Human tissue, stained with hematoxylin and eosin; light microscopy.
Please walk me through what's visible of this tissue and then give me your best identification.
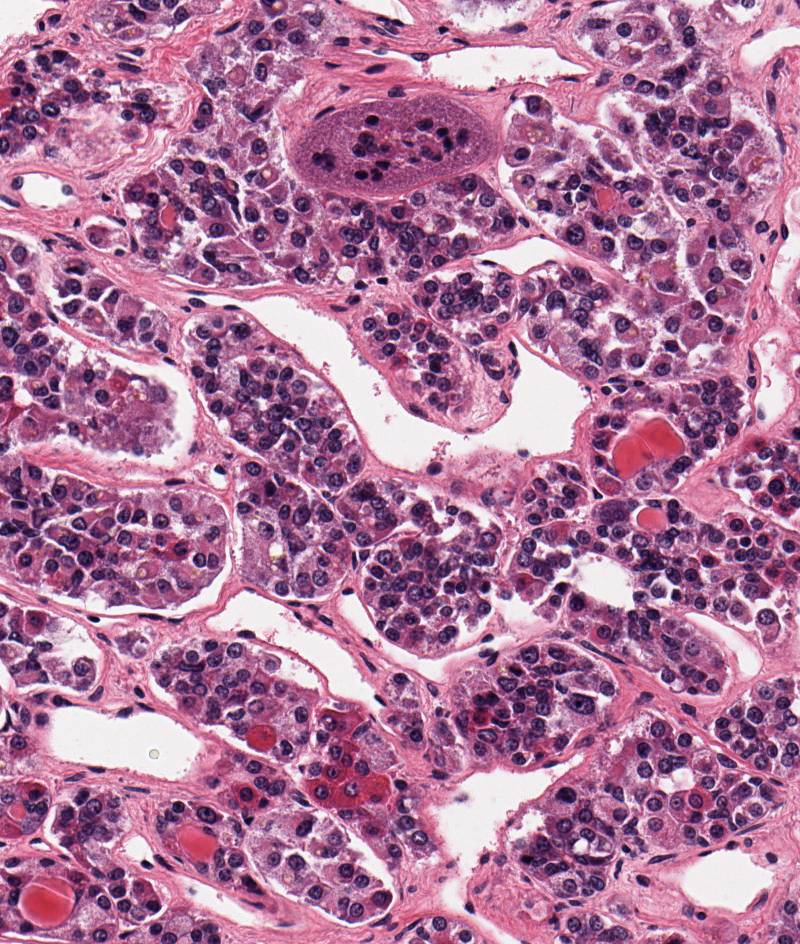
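Cells lie in rounded and elongated nests between thin fibrous septa. Some have reddish granular cytoplasm, others paler purple-grey. See the homogeneous bright pink globules within nests, as at the lower left edge. Stroma is scant: delicate pink collagen, few flattened nuclei. This is pituitary.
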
